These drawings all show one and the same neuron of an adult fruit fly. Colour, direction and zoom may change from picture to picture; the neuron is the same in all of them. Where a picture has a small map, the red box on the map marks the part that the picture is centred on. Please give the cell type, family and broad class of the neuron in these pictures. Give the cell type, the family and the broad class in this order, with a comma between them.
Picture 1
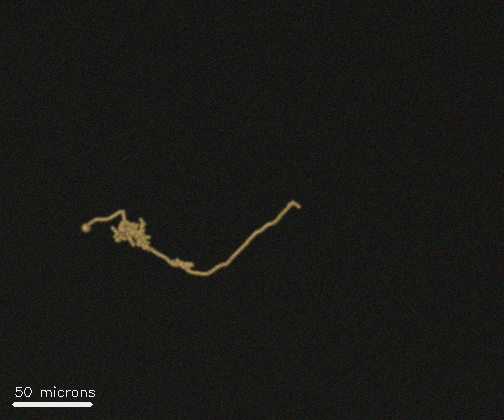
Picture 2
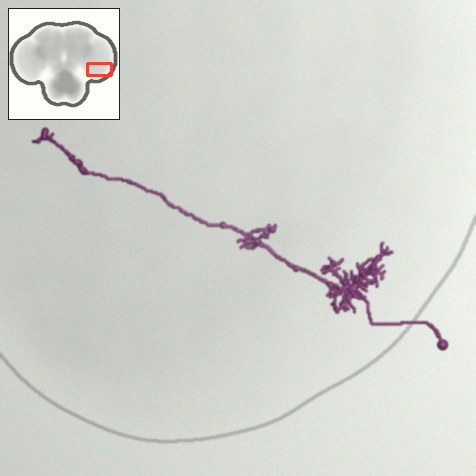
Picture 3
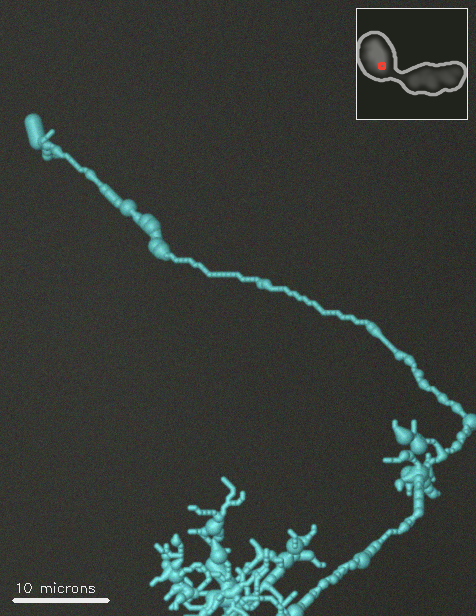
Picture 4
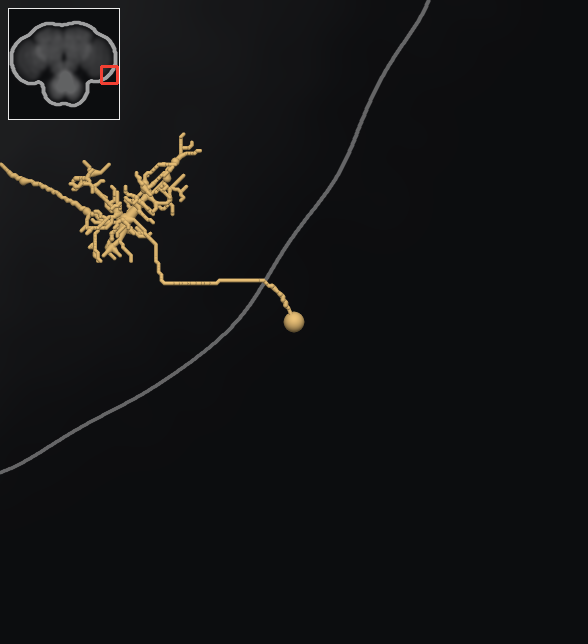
Tm4, Tm, optic-lobe intrinsic neuron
